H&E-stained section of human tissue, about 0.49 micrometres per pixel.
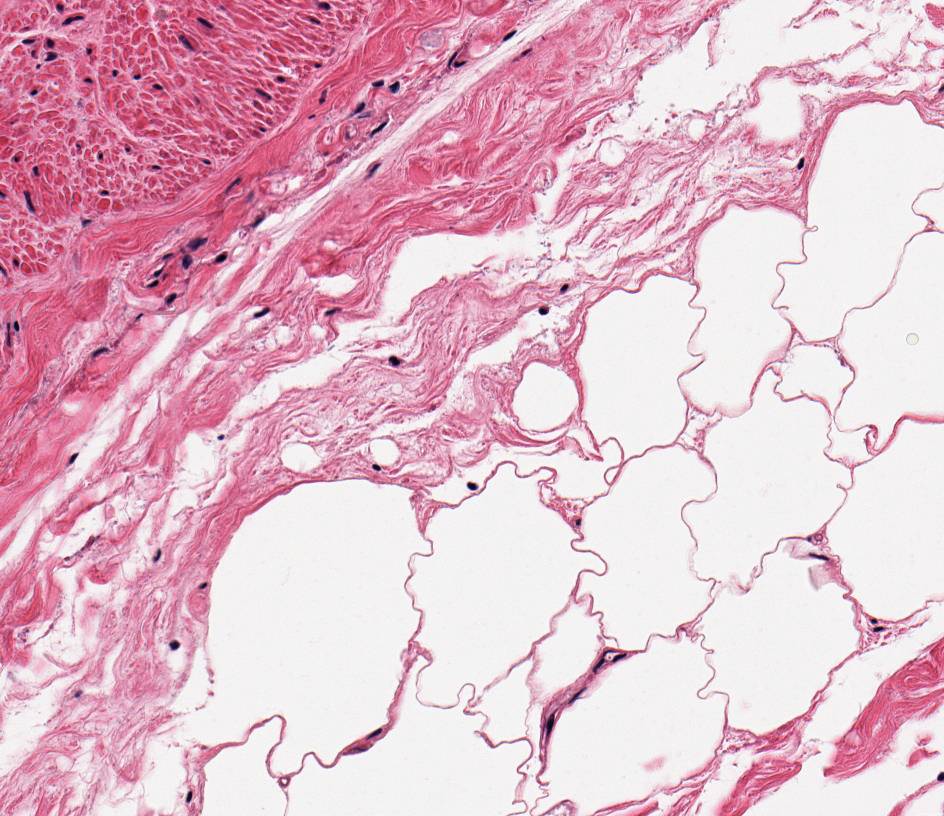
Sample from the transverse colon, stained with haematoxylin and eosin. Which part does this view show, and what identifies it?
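Fat, then: it fills the lower right half of the field, with muscle kept to the upper left corner. Its adipocytes are large, empty, clear spaces, each outlined by a thin pink membrane.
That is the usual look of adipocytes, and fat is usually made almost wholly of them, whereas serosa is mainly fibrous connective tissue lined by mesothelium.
So the muscle is cut mostly across, giving a mosaic of small pink fibre profiles, and a band of loose, wavy collagen runs diagonally from lower left towards upper right between the two.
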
